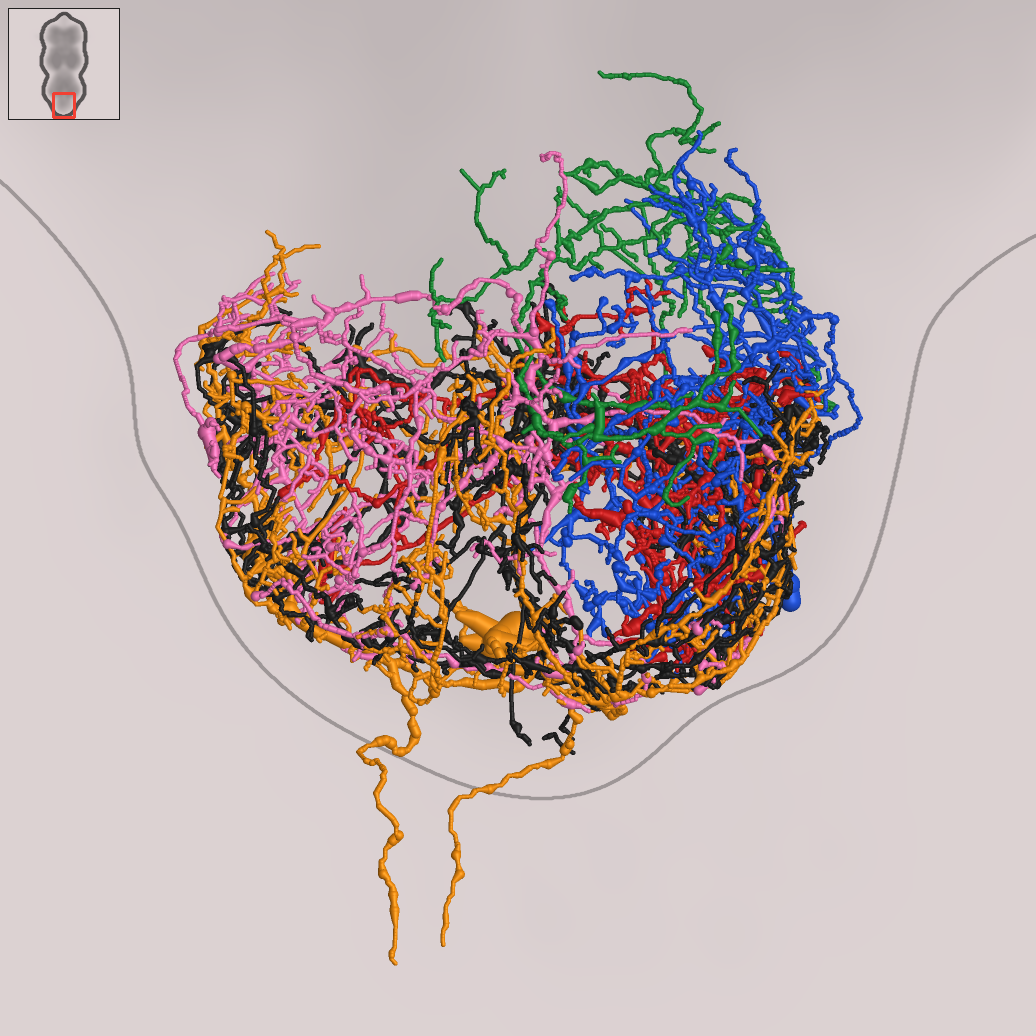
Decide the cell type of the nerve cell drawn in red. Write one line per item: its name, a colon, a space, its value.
cell type: INXXX379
